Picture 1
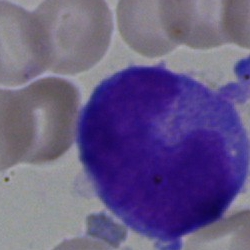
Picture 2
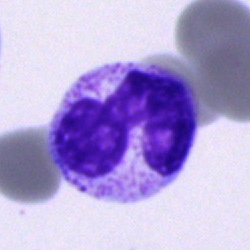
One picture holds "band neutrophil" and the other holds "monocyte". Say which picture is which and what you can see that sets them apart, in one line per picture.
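In picture 1 we see a monocyte: No granules are visible in the cytoplasm.
In picture 2 we see a band neutrophil: The cytoplasm is scattered with many fine purple granules.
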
